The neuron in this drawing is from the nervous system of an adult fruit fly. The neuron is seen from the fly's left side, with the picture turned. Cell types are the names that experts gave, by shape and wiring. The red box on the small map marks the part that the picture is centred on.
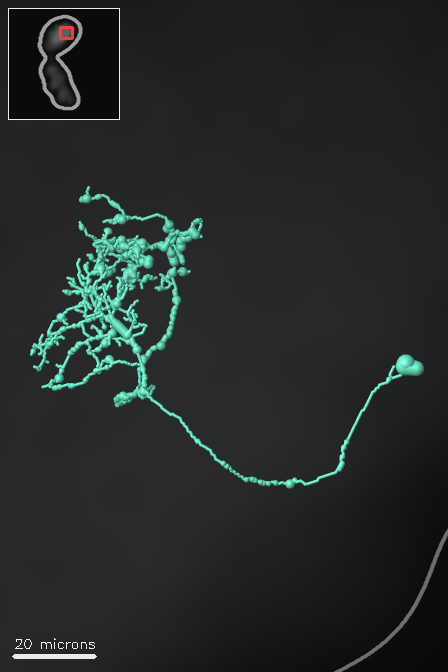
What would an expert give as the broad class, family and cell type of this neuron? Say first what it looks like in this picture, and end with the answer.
The cell body is on the right of the picture. From left to right in the picture it spans about 95 microns. Dozens of branch ends can be seen. This is a central-brain intrinsic neuron. Its family is called class CX. Its cell type is hDeltaJ.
